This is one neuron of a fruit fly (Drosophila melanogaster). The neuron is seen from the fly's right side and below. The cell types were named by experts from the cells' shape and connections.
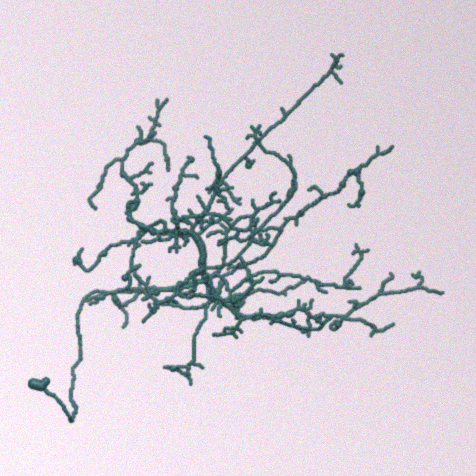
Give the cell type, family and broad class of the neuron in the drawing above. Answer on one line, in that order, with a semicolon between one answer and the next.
IN20A.22A043; hemilineage 20A.22A; nerve-cord intrinsic neuron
